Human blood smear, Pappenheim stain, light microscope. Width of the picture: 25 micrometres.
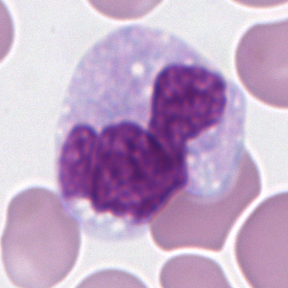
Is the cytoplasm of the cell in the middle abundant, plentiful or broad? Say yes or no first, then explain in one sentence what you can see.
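Yes. The cytoplasm is abundant relative to the nucleus.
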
